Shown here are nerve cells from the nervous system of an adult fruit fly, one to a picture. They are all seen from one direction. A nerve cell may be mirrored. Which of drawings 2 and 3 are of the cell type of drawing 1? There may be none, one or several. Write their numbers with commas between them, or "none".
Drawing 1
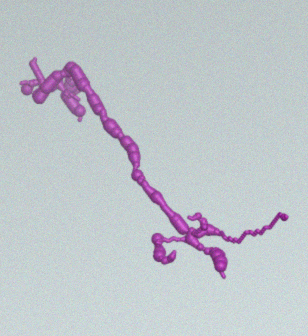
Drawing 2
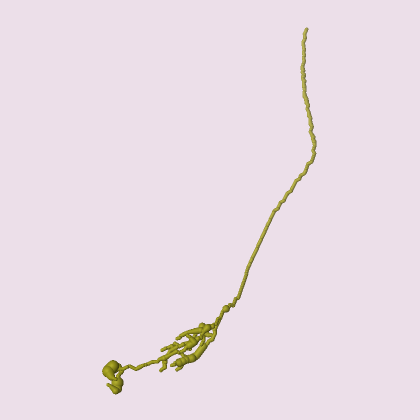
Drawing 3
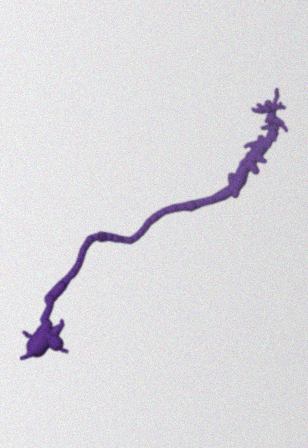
none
